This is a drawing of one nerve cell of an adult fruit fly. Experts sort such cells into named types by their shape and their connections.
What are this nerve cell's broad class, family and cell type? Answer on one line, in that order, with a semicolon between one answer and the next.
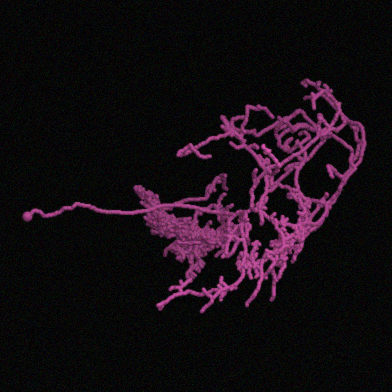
central-brain intrinsic neuron; class CX; FB1C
